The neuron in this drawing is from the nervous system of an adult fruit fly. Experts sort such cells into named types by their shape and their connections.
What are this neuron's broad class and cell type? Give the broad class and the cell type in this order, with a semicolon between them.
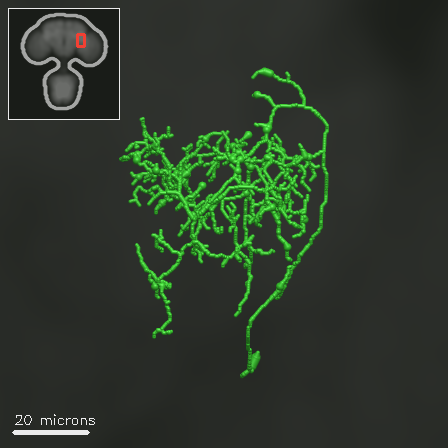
central-brain intrinsic neuron; CB1460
